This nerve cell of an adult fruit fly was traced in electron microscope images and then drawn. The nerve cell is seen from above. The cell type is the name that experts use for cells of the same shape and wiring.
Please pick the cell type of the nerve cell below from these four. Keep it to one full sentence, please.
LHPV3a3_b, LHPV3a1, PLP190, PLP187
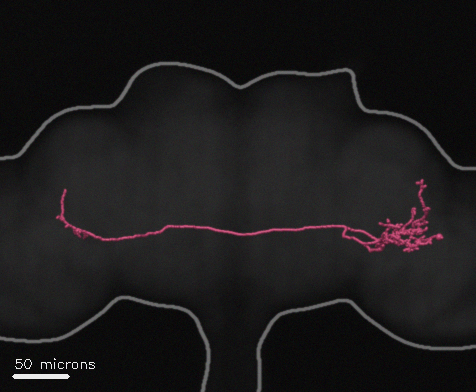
The nerve cell is a member of cell type LHPV3a3_b.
